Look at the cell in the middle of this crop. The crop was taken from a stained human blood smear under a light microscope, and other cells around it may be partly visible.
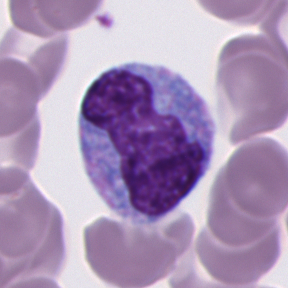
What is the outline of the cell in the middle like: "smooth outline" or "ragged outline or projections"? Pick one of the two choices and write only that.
Smooth outline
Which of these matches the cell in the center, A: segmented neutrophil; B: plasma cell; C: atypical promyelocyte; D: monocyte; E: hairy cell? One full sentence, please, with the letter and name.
The cell positioned centrally is a monocyte, as given in option D, which is correct.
